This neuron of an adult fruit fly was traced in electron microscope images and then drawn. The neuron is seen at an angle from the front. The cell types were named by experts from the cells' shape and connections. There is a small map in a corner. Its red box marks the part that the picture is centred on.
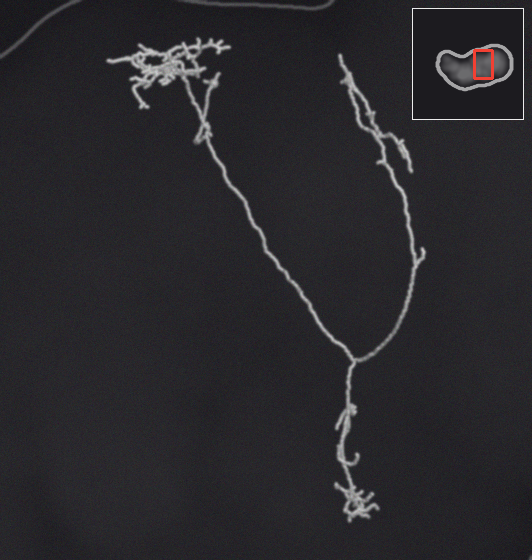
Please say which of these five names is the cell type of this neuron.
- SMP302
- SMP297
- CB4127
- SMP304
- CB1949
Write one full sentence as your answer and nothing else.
The cell type name CB1949 applies to this neuron.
